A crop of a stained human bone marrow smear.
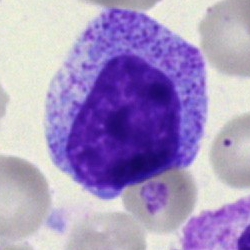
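Myelocyte, the central cell in a stained human bone marrow smear. Its nucleus lies toward the lower left, so a wider band of cytoplasm remains above and to the right. The chromatin is dark purple and finely clumped. The cytoplasm is pale blue-grey, without vacuoles.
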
